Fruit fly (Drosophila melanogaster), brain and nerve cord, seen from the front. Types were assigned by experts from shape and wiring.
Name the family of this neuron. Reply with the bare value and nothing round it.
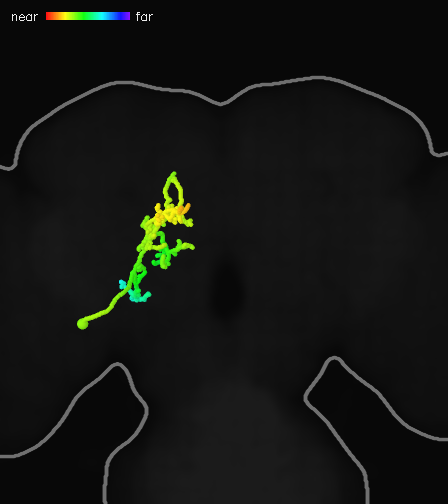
hemilineage LALa1_anterior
